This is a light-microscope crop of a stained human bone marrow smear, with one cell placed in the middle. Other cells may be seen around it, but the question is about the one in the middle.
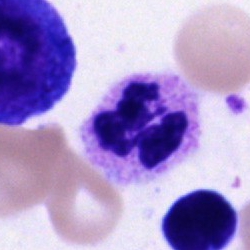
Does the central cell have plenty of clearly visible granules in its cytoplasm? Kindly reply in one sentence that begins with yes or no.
Yes, granules are visible in large numbers in its cytoplasm.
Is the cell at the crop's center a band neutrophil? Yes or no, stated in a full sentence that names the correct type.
No, rather than a band neutrophil, the central cell is a segmented neutrophil.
